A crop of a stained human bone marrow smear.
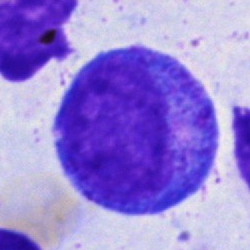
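Promyelocyte at centre; human bone marrow smear, stained. Note how its nucleus is pushed off-centre to the left, with deep purple chromatin in a fine, slightly mottled pattern. The deep blue cytoplasm is widest as a crescent on the right, where a paler zone sits next to the nucleus.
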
